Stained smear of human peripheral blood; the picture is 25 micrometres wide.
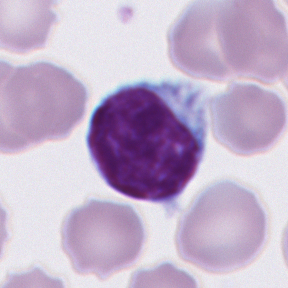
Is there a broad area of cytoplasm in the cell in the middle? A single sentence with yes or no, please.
No, scant cytoplasm surrounds the nucleus of this cell.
